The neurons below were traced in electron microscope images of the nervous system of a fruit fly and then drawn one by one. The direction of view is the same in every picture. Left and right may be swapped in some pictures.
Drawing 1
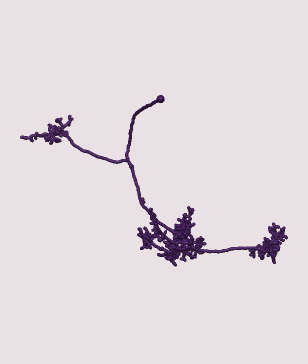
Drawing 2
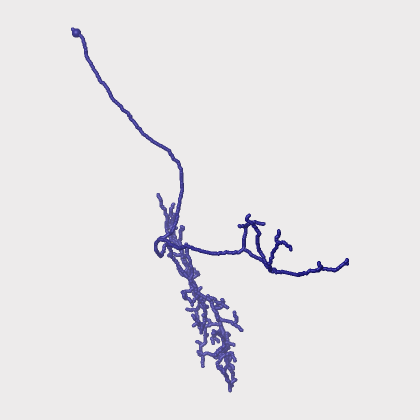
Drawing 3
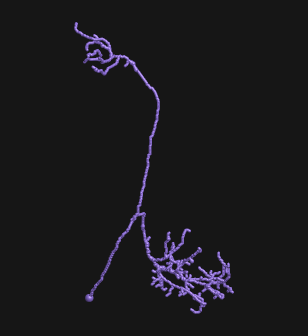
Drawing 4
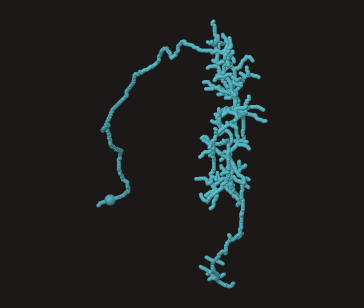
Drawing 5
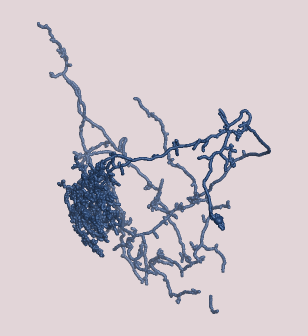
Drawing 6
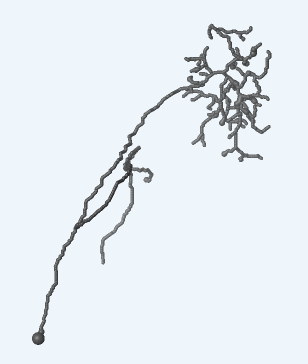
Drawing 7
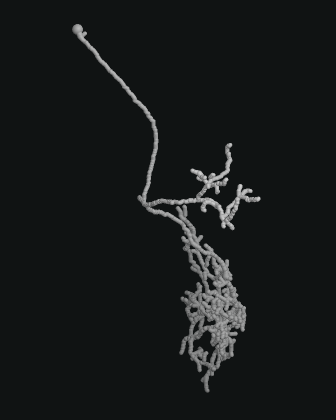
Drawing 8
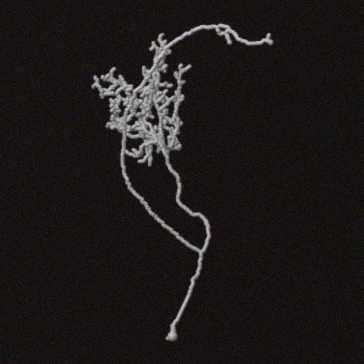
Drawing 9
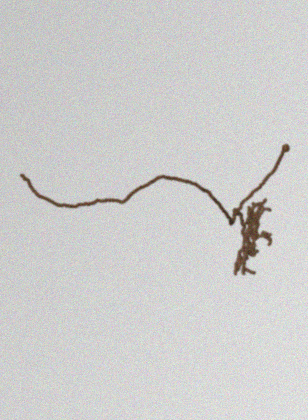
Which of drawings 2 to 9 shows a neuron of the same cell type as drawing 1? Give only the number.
7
